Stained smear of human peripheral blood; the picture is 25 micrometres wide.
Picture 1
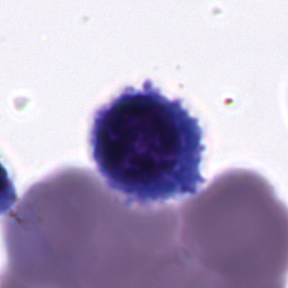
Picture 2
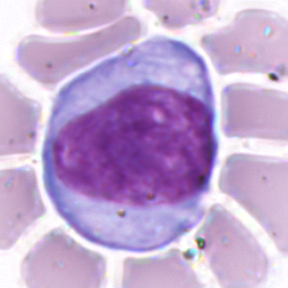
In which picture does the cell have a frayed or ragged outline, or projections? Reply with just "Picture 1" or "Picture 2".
Picture 1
